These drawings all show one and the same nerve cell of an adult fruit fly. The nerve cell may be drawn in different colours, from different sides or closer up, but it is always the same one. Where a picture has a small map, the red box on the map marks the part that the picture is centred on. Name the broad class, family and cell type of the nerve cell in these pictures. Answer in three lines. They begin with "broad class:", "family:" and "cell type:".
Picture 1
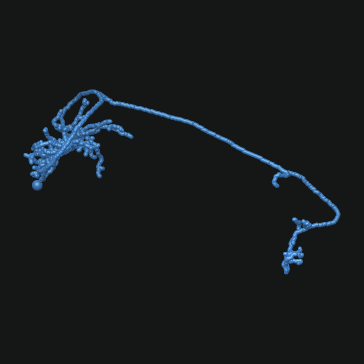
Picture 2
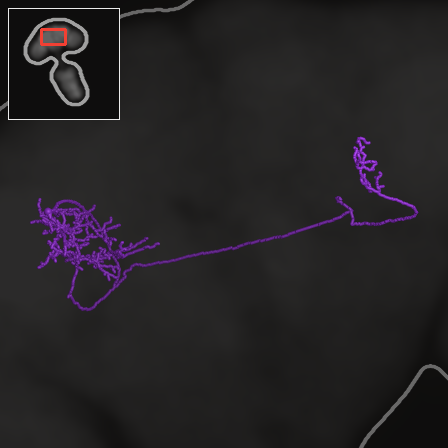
broad class: central-brain intrinsic neuron
family: hemilineage VLPa2
cell type: PVLP034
